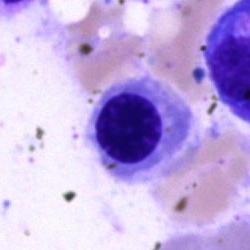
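Erythroblast in the centre of a stained bone marrow smear. Its nucleus lies off-centre toward the left, leaving a broader band of cytoplasm to the right. No nucleolus is visible. The cytoplasm is pale lilac-blue and shows no granules.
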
